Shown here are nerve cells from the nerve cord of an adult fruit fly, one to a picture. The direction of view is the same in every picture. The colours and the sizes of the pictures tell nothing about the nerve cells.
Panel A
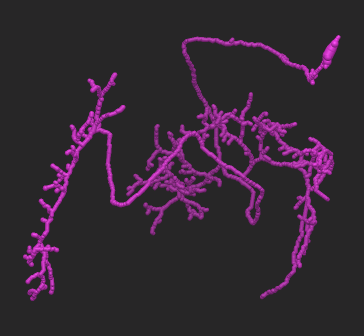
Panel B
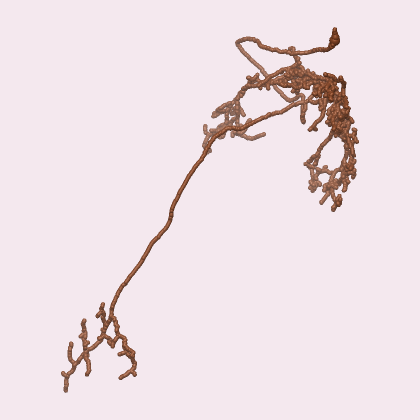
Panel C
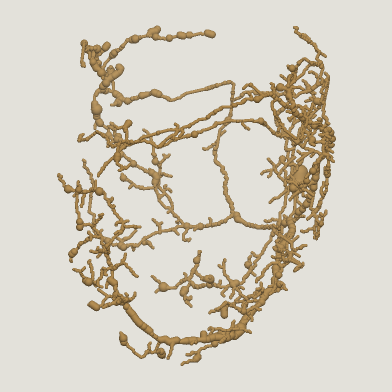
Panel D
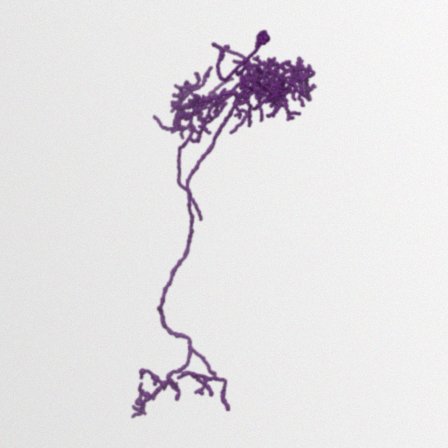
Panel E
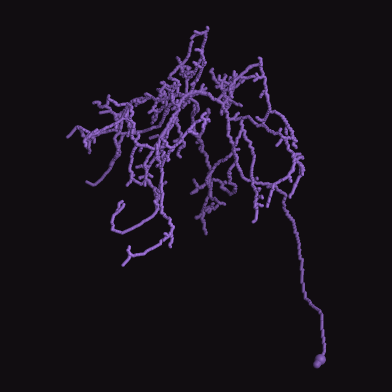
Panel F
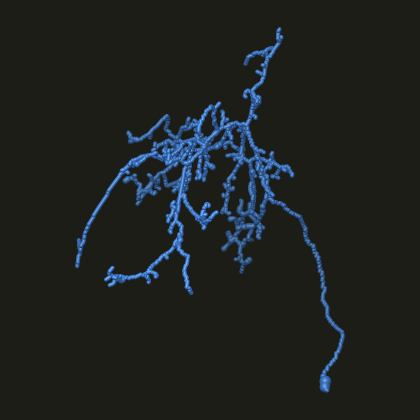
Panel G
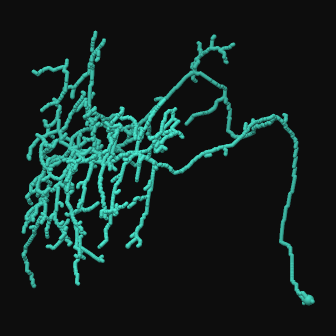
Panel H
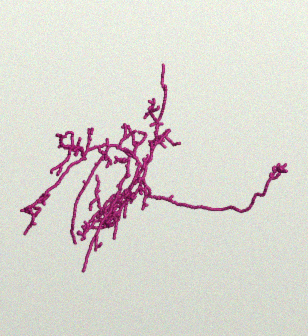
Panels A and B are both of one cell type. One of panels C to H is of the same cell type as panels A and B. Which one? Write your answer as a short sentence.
Panel D shows a nerve cell of the same cell type.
